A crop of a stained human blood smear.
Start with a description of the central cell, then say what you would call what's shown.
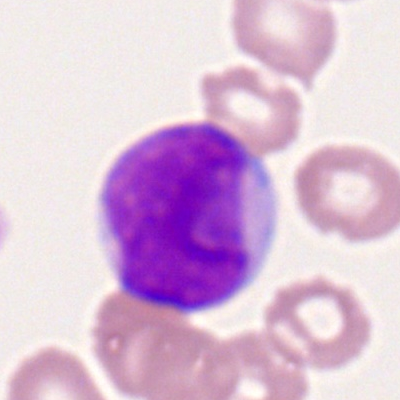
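Roughly round in outline, the cell has a smooth edge. Its nucleus fills most of the cell and shows a notch or cleft on the right side. No granules are visible in the cytoplasm. The name of this cell is myeloblast.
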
